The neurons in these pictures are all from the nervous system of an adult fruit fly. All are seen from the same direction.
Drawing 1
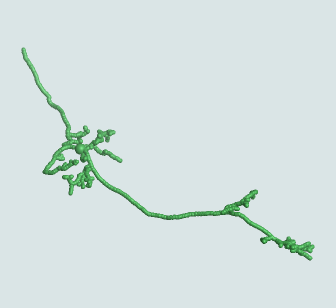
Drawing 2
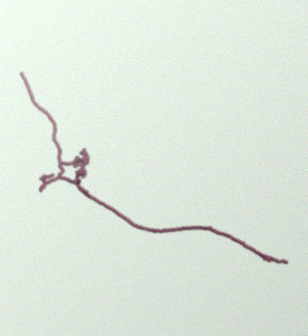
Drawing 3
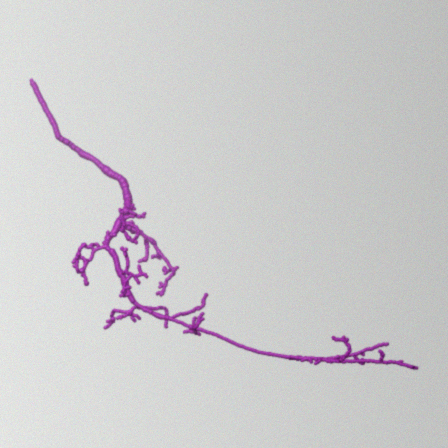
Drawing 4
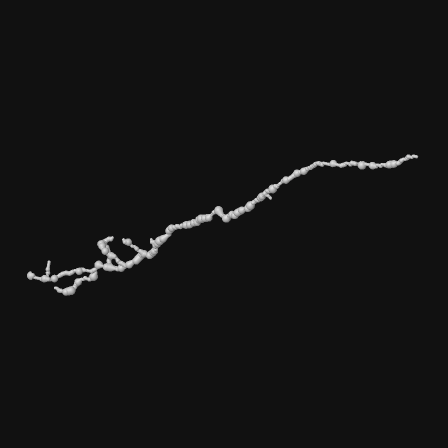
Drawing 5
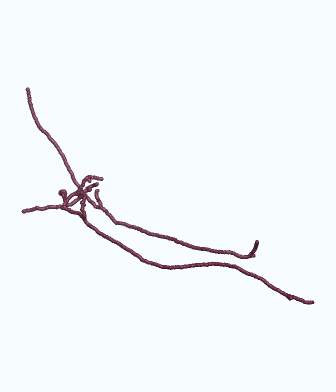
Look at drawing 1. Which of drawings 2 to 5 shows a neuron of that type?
Drawing 2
